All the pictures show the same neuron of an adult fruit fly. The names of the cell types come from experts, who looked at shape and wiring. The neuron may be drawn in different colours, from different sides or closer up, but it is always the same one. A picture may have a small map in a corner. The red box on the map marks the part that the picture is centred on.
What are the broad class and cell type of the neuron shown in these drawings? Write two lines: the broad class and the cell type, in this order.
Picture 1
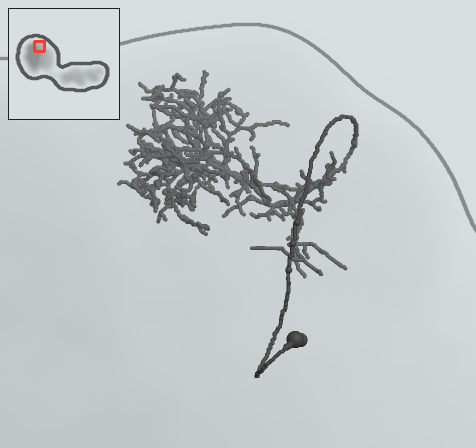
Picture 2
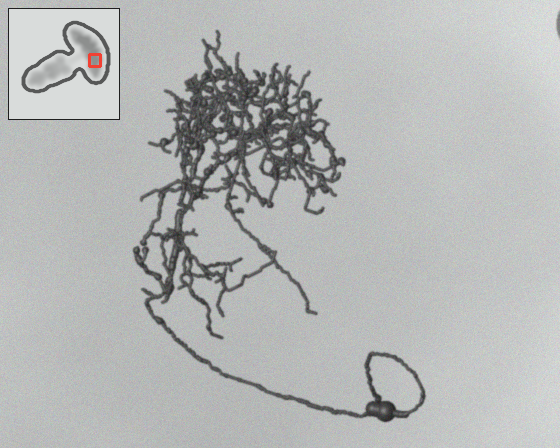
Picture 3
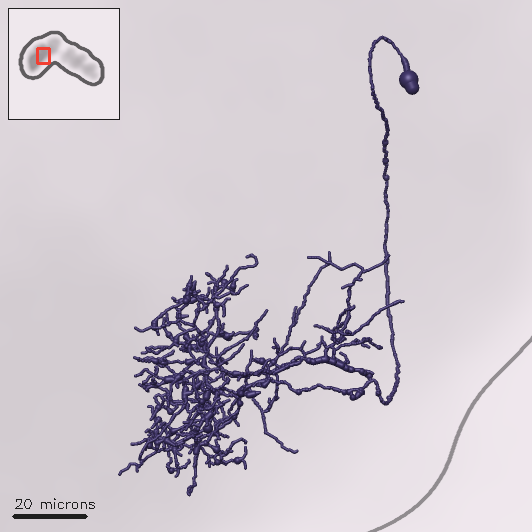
central-brain intrinsic neuron
SLP071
